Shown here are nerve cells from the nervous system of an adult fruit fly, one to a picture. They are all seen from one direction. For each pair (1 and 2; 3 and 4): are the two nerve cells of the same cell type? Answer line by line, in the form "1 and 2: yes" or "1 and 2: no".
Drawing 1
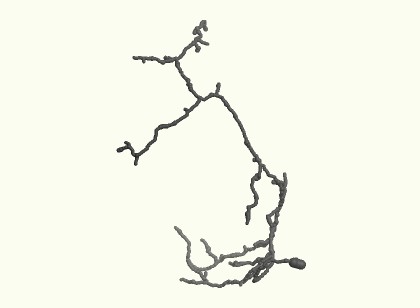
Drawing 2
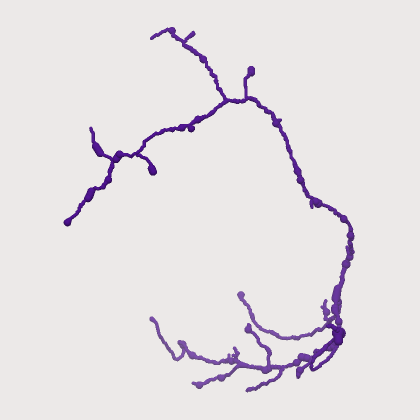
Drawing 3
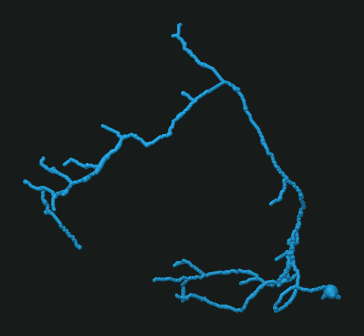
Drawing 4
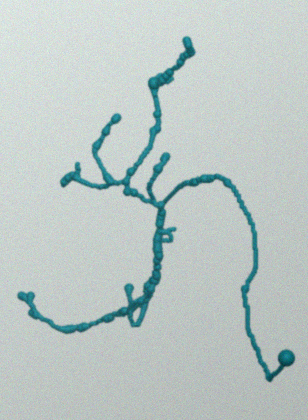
1 and 2: yes
3 and 4: no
